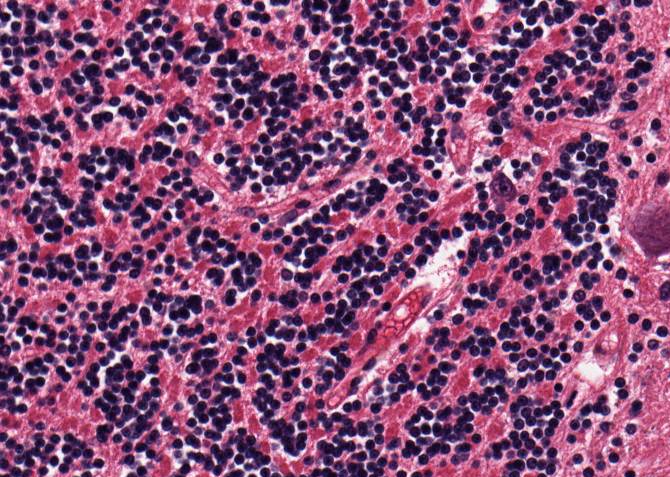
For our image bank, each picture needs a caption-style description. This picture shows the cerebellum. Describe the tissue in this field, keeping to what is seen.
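Small, dark, round nuclei crowd the whole field, packed into dense sheets and clusters, each with very little visible cytoplasm around it. There's no epithelium, no glands and no tubules anywhere here, and no fat cells either.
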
